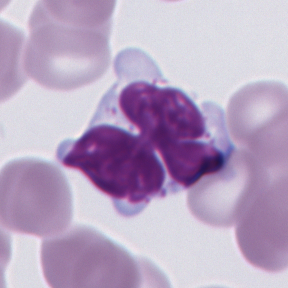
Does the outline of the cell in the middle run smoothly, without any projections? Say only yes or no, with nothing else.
No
